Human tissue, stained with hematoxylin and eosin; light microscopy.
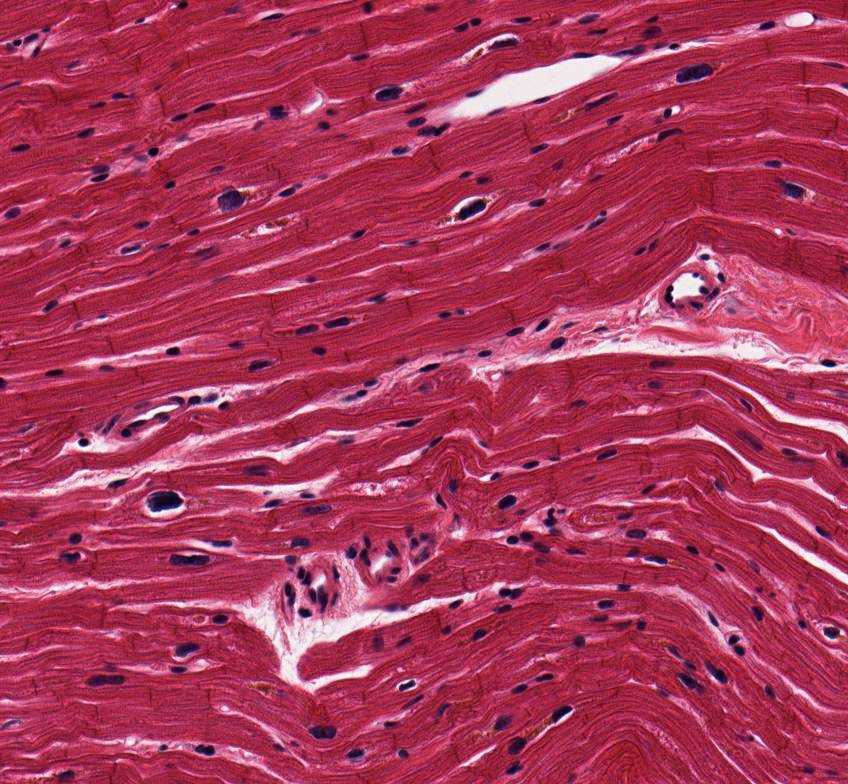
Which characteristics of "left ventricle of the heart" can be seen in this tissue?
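Tissue: left ventricle of the heart. Fibres branch and join neighbouring fibres; not separate parallel strands.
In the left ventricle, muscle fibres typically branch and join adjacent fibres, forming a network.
Branching fits. Fine transverse striations visible in eosinophilic fibre cytoplasm.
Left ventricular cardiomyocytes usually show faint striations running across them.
Striations fit. Muscle nuclei oval, central within fibres. Small golden-brown granules in cytoplasm at ends of some central nuclei.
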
